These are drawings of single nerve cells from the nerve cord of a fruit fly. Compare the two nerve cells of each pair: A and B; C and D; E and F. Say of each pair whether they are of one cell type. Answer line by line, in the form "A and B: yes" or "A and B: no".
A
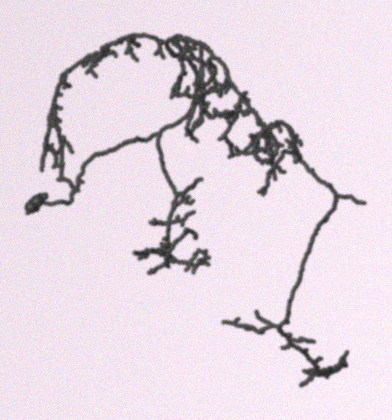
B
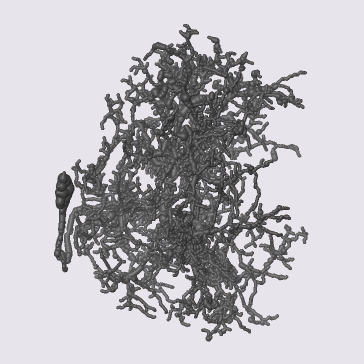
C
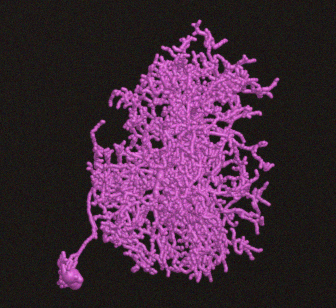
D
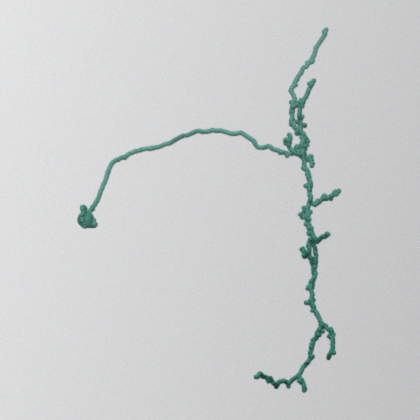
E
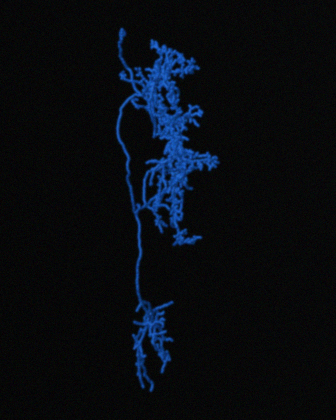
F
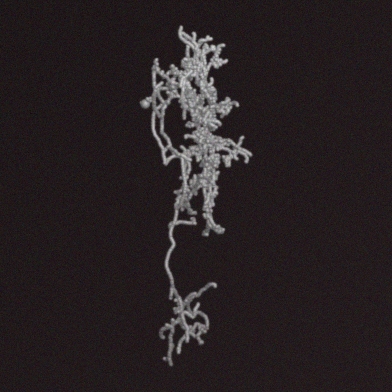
A and B: no
C and D: no
E and F: yes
